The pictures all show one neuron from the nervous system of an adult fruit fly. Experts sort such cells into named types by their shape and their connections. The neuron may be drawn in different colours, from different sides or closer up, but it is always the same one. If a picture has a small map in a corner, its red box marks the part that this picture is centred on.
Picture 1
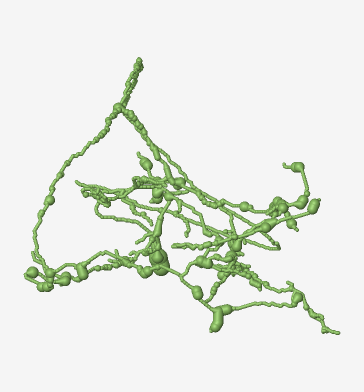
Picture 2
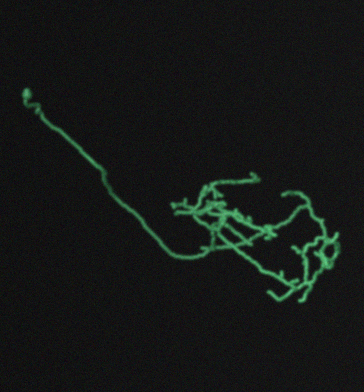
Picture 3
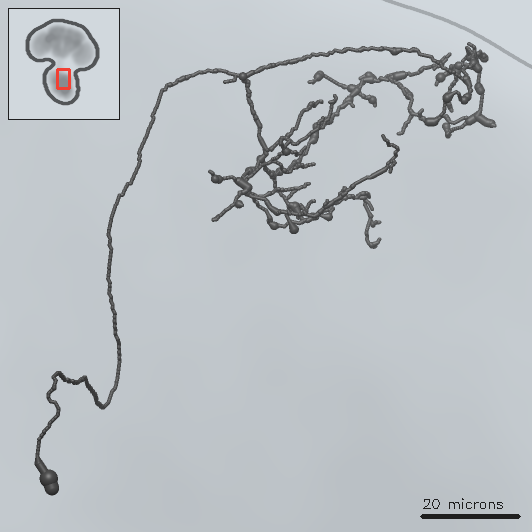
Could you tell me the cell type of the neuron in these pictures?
IN02A056_c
